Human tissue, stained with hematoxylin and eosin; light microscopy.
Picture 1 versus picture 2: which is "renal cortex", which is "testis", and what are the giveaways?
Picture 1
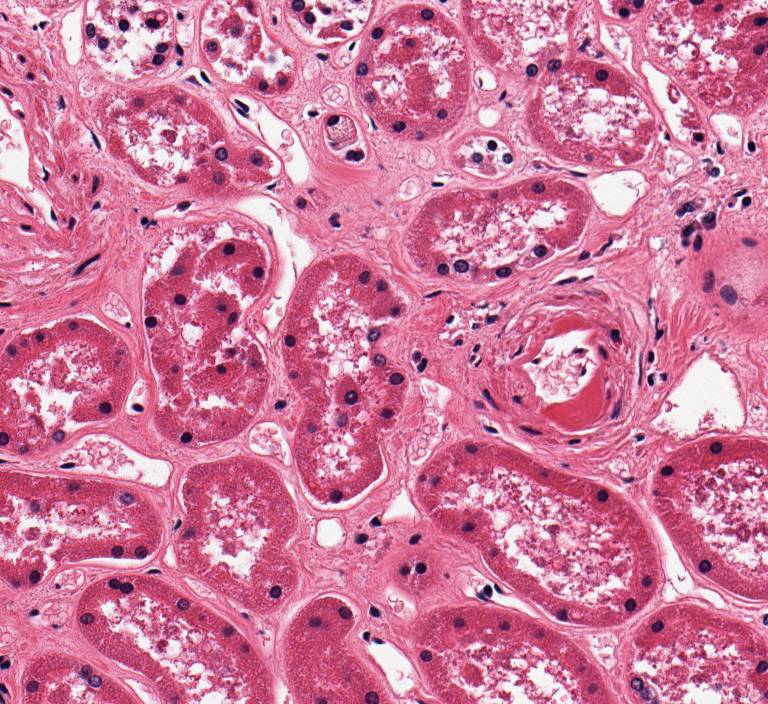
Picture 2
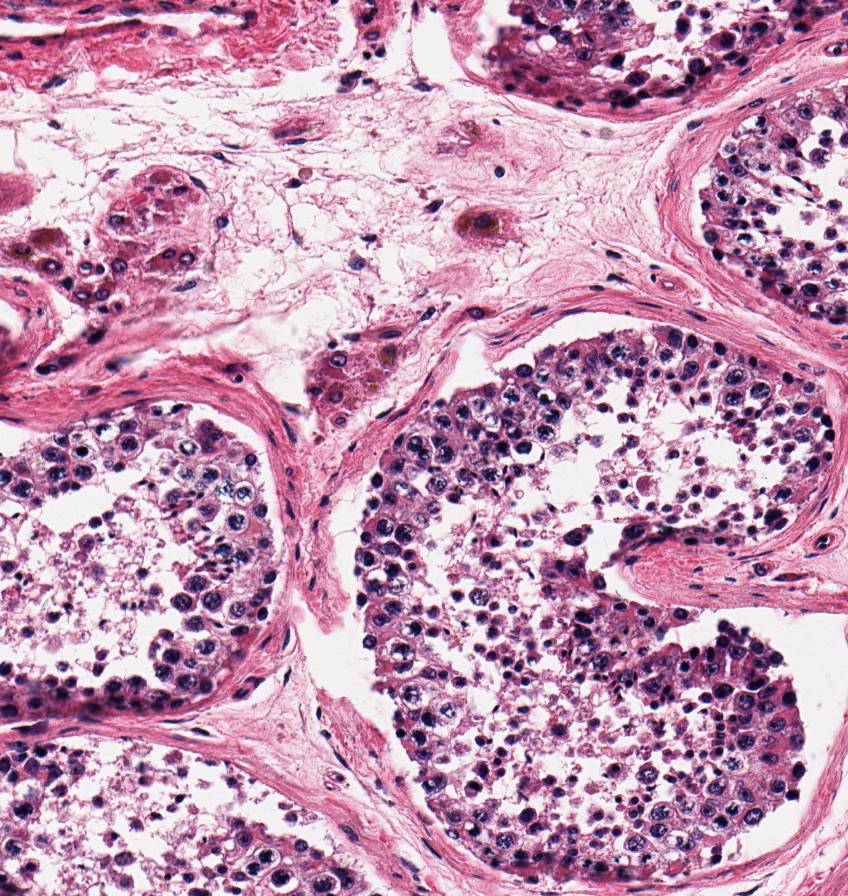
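Renal cortex is the first picture; testis is the second. In the renal cortex each tubule is lined by a single layer of cuboidal epithelial cells with abundant, granular, deeply eosinophilic cytoplasm and round, dark nuclei toward the cell base. Just right of centre, a small vessel has a thick, concentrically layered wall containing a glassy pink deposit. The testis tubules instead carry many layers of germ cells with round nuclei, many large with coarse clumped chromatin; their centres hold loosely scattered detached cells and pale debris, not a clear empty lumen. Small clusters of polygonal Leydig cells with abundant eosinophilic cytoplasm lie in the interstitium at upper left and upper centre.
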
